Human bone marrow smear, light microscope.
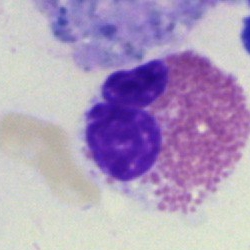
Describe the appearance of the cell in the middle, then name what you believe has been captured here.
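Going through the nucleus first, it sits in the left part of the cell, and its upper lobe is smaller than its lower lobe. Next, the chromatin: dense and dark purple. Last, the cytoplasm, which is packed with coarse, round, pinkish-orange granules. So the cell is an eosinophil.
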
